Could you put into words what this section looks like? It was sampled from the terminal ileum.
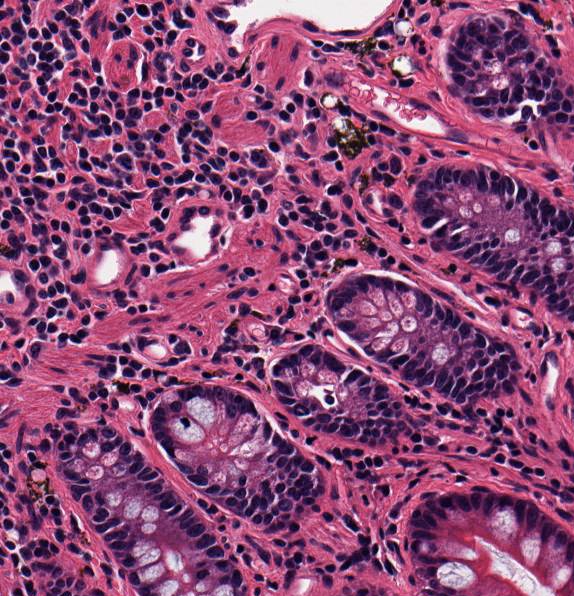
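Rounded and oblong glandular profiles fill the right side and lower part, while the upper left is mostly cellular stroma without glands. Stroma separates every gland from its neighbours; none lie back to back. Small cells with round, dark nuclei crowd that stroma, most densely in the upper left. I also notice clumps of granular brown pigment in the stroma near the top centre and at the lower left edge.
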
